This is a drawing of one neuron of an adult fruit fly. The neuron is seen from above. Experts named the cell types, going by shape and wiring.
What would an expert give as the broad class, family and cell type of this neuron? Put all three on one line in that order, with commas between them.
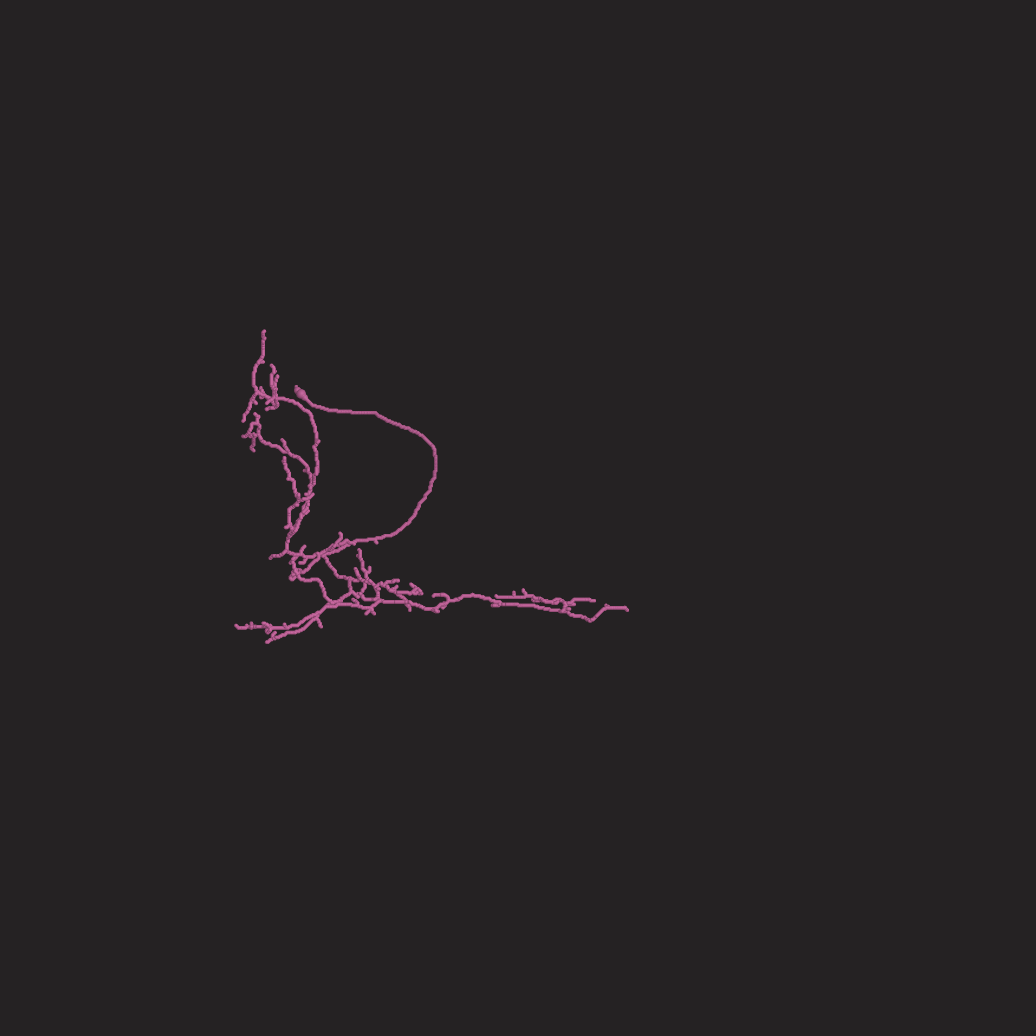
central-brain intrinsic neuron, hemilineage MD3, AMMC019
